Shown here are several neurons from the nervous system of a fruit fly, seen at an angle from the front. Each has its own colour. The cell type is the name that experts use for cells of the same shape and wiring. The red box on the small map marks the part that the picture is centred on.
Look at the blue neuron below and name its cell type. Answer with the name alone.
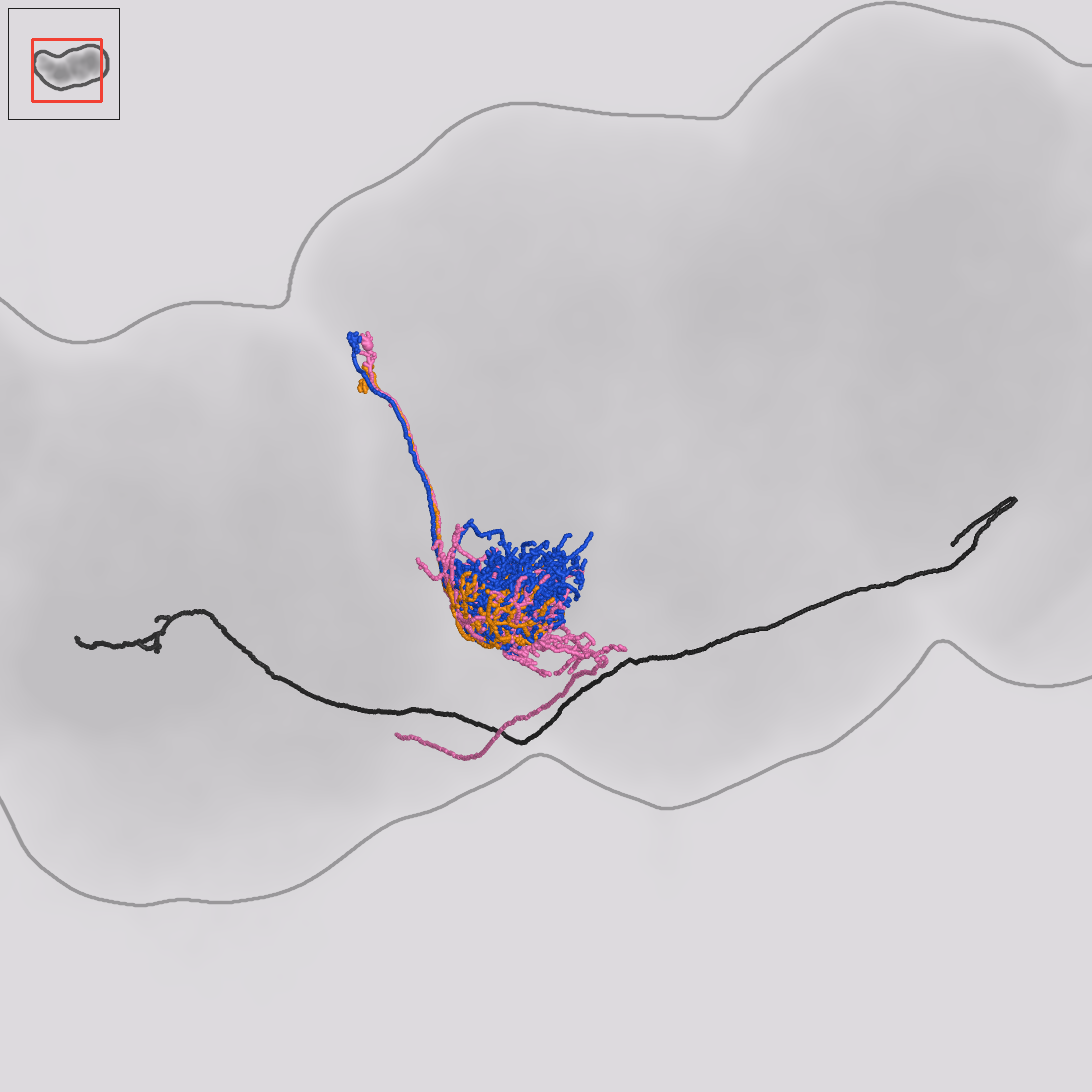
AVLP545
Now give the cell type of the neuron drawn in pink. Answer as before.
AVLP547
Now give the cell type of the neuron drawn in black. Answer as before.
SApp23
